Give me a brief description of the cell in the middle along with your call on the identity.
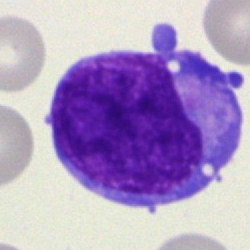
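The nucleus fills most of the cell, off-centre toward the left. Its chromatin is dark purple, with coarse, clumped patches. Notice two small round clear vacuoles at the cytoplasm's edge, and small rounded blebs bulging from the cell's upper edge. You are looking at a blast.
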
